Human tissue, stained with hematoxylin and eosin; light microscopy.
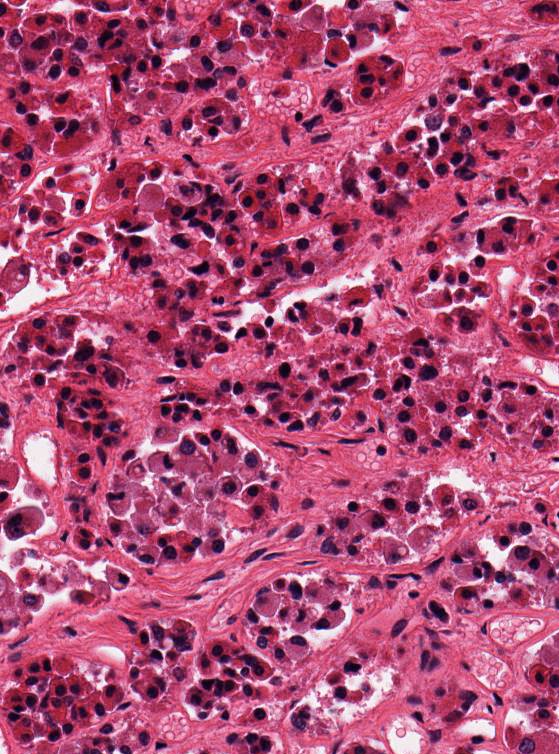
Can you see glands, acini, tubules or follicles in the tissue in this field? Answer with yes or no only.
No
